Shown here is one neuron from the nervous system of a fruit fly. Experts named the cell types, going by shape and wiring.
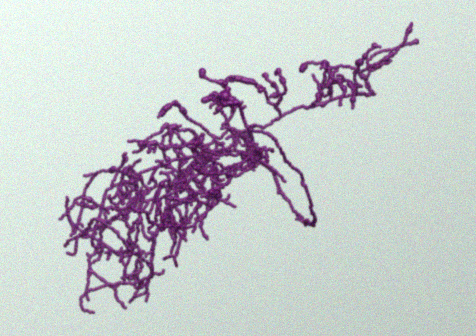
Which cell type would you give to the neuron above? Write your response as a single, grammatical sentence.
The neuron is typed under the name INXXX301.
